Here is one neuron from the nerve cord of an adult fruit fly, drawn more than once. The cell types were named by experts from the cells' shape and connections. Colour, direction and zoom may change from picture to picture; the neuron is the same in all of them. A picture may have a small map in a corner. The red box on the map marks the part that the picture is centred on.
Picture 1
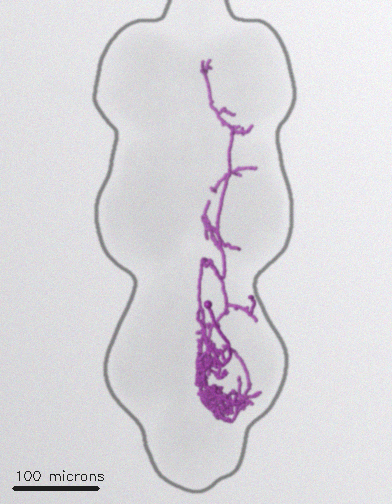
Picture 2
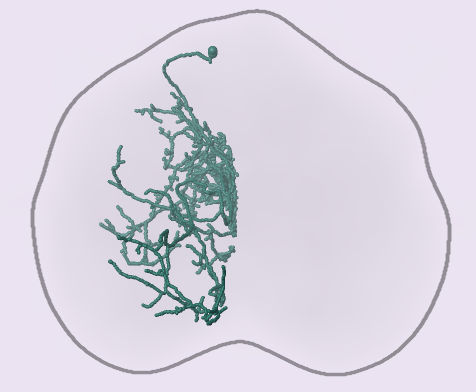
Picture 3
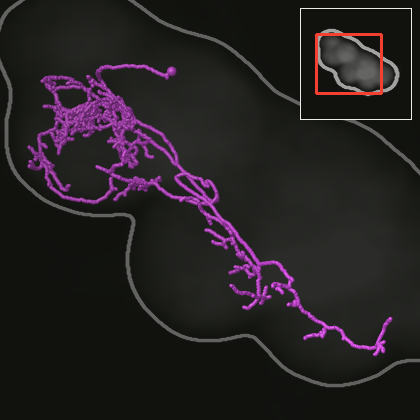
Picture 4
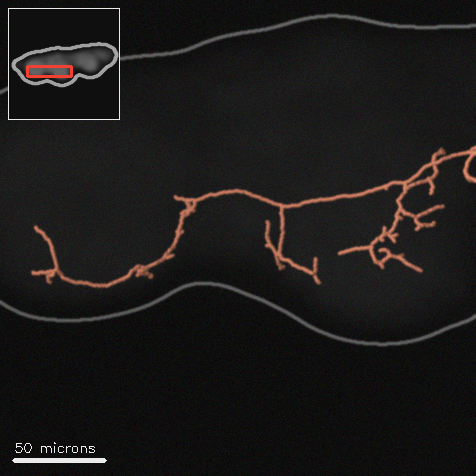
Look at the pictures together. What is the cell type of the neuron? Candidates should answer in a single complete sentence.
This neuron is assigned to the cell type INXXX219.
